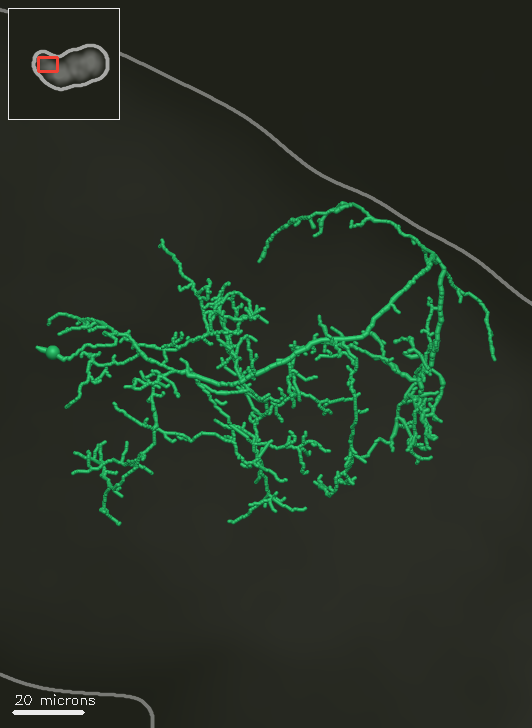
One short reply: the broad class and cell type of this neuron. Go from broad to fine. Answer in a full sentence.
A nerve-cord intrinsic neuron, type INXXX251.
